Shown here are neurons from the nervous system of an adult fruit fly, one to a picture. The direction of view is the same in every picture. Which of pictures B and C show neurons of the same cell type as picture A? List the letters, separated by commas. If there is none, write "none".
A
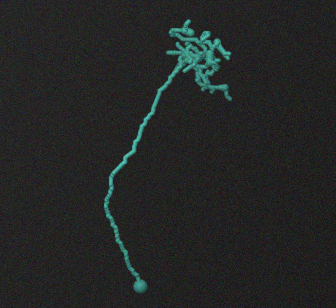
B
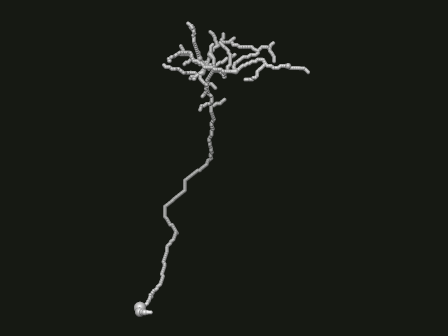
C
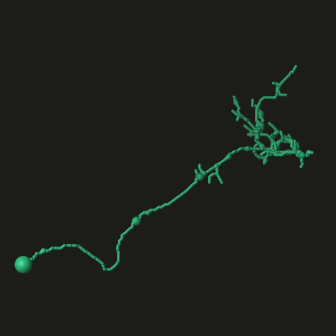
B, C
